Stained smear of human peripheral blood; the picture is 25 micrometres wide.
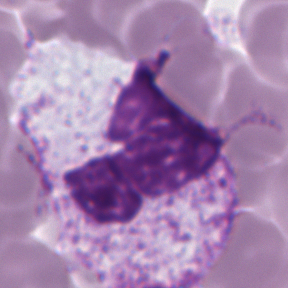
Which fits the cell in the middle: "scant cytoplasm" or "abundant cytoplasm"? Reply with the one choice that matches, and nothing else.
Abundant cytoplasm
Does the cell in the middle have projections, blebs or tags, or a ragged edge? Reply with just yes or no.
Yes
